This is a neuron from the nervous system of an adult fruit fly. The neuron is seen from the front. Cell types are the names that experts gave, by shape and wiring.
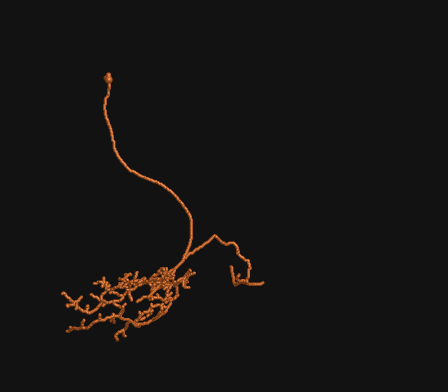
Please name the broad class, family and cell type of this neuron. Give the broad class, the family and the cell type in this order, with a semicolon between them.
nerve-cord intrinsic neuron; hemilineage 23B; IN23B050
